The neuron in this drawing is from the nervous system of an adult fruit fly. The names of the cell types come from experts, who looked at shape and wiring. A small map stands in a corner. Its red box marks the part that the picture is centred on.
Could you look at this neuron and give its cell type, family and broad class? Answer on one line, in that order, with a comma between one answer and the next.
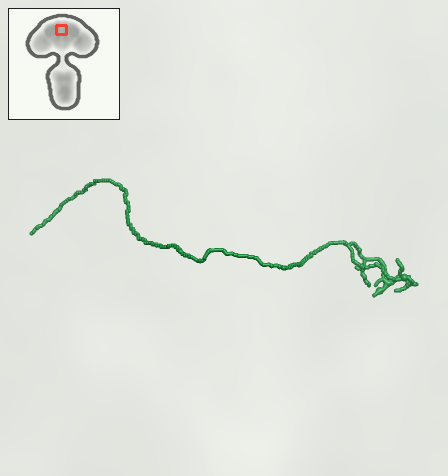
ORN_VC4, class olfactory, sensory neuron entering the brain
